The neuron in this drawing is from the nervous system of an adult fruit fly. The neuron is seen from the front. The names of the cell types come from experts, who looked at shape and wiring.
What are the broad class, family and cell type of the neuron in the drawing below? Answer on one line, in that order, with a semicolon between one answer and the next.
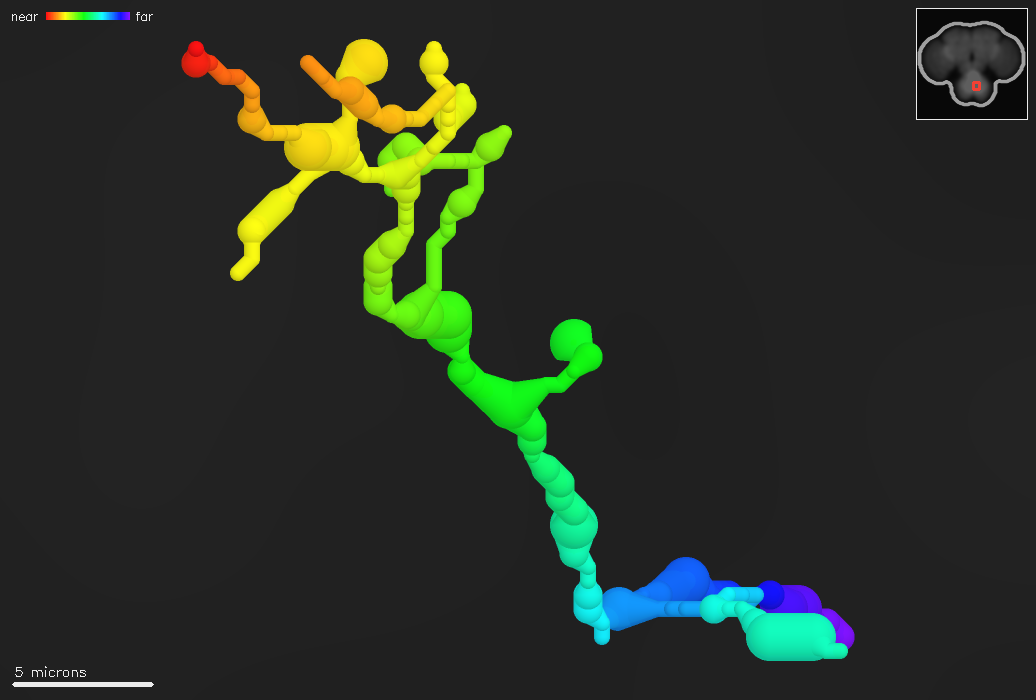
sensory neuron entering the nerve cord; class mechanosensory tactile; SNta27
